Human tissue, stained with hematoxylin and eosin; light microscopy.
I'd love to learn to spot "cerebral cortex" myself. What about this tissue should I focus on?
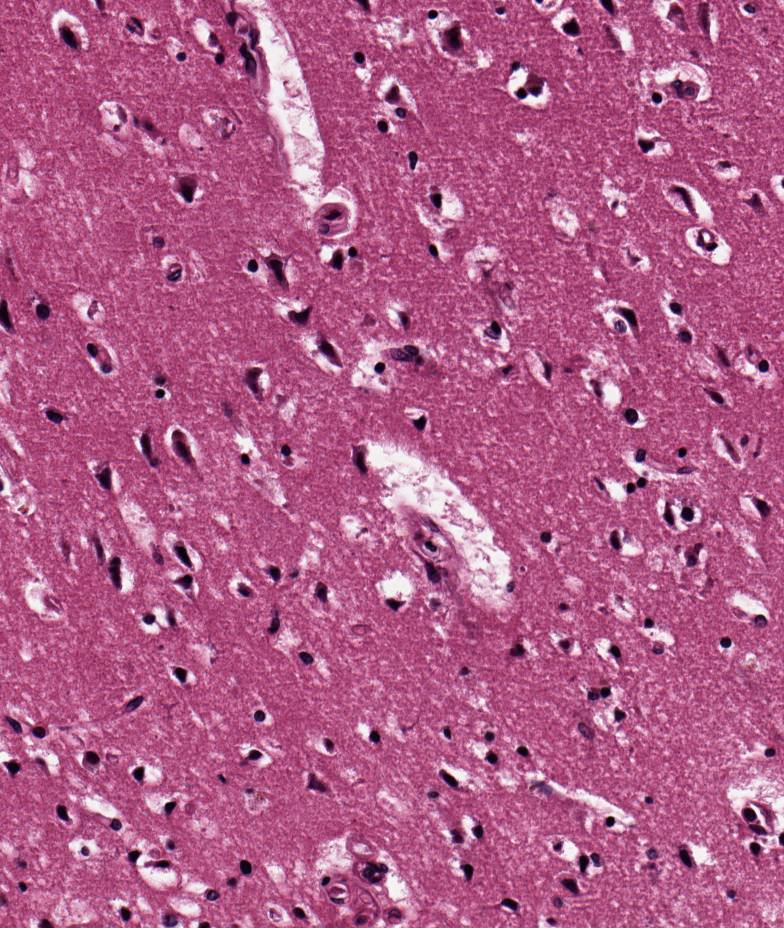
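This is cerebral cortex. What strikes me first: the whole field is pink, finely granular neuropil, without epithelium or glands. Its nuclei, small, round and dark, are glial, scattered singly.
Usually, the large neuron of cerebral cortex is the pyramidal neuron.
I'd say these small glial nuclei are not that cell. Two elongated vessels run obliquely, upper left to lower right, at top centre and mid-field. The middle one lies in a wide, clear perivascular space.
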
